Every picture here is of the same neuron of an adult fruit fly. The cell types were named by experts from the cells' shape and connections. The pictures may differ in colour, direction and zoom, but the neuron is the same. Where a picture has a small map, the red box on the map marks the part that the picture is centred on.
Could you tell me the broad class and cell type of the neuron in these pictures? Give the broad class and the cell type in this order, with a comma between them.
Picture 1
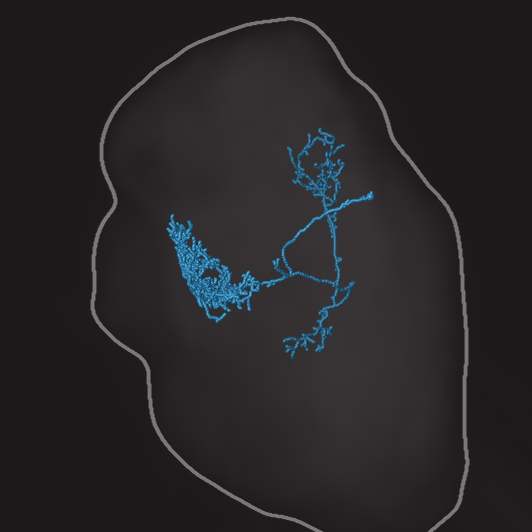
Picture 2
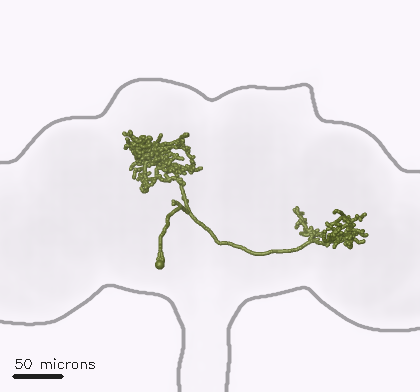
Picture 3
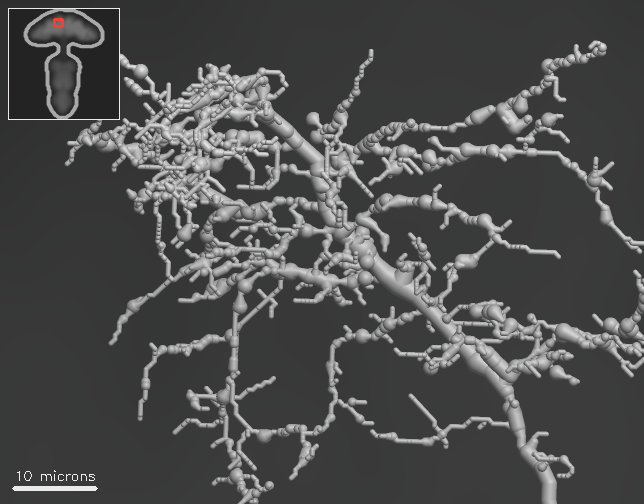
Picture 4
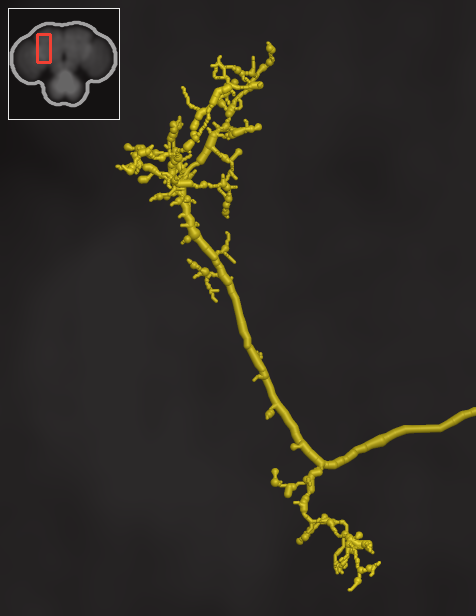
central-brain intrinsic neuron, LAL183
